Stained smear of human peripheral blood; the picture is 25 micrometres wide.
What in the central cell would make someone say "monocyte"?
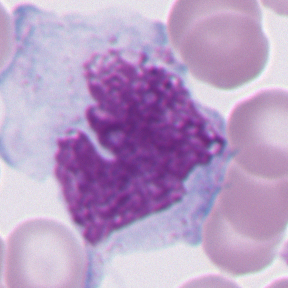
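For a monocyte, the nucleus is the first thing that matches: irregular, with a deep notch cut into its left side.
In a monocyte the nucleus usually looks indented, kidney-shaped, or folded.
The cytoplasm is abundant, widest on the left side of the cell, and pale grey-blue. Scattered through it are fine, sparse pinkish-purple granules.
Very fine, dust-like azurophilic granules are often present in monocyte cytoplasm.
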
